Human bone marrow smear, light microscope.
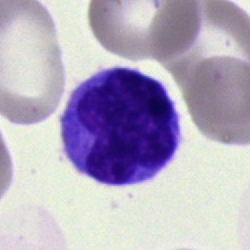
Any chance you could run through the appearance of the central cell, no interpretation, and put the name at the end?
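A nucleus occupying nearly the entire cell is the dominant feature. Its chromatin is dark purple and coarsely clumped. The cytoplasm contains no granules, and no vacuoles are present anywhere in the cell. The cell is a lymphocyte.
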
